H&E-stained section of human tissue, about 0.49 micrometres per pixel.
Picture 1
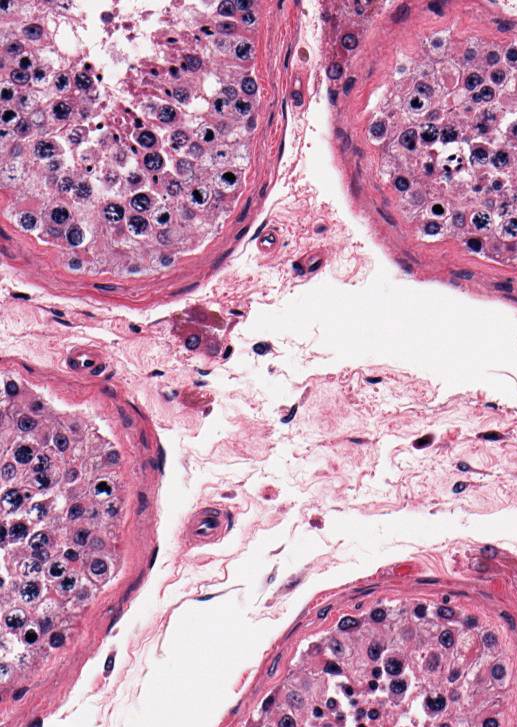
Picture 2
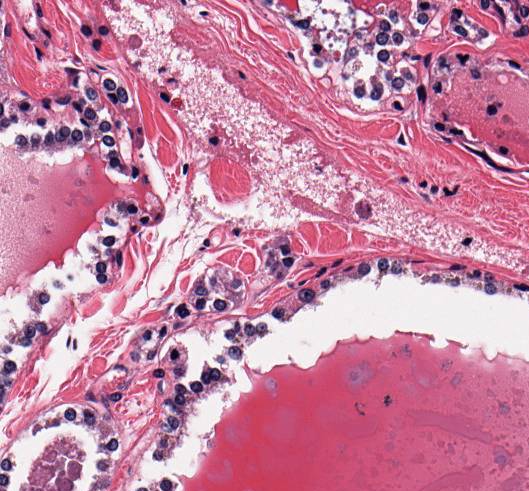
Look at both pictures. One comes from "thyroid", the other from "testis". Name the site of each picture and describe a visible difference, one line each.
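Picture 1 is from the testis. The tubules are filled with many layers of crowded cells, with no wide open lumen.
Picture 2 is from the thyroid. The spaces are lined by a single layer of cuboidal epithelial cells.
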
